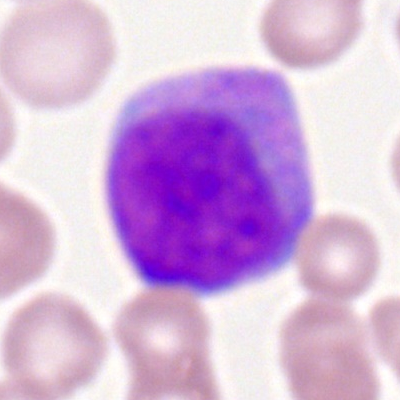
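Myeloblast, the central cell: its outline looks somewhat angular rather than smoothly round, and the chromatin seems fine, not coarsely clumped. The cytoplasm is stained blue and, as I see it, widest along the top of the cell.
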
